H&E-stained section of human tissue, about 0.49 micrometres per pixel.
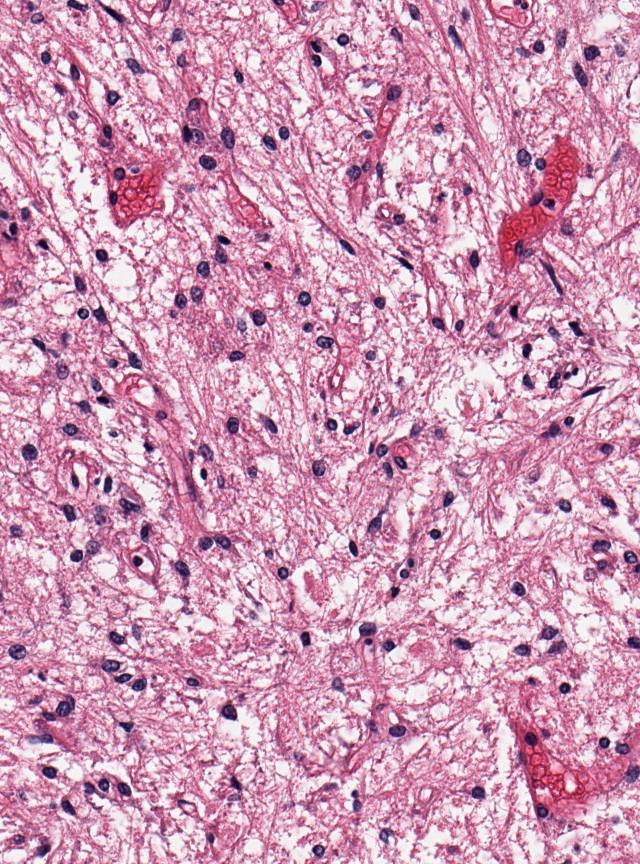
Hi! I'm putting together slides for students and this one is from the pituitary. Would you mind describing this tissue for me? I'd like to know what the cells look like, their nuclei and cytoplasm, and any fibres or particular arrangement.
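A loose pink fibrillary meshwork, riddled with many small clear spaces, fills the whole field. Its background consists of fine, thin, wavy eosinophilic fibrils rather than coarse collagen bundles. Nuclei are distributed fairly evenly, forming neither clusters nor sheets. Most cells show little visible cytoplasm around their nuclei.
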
